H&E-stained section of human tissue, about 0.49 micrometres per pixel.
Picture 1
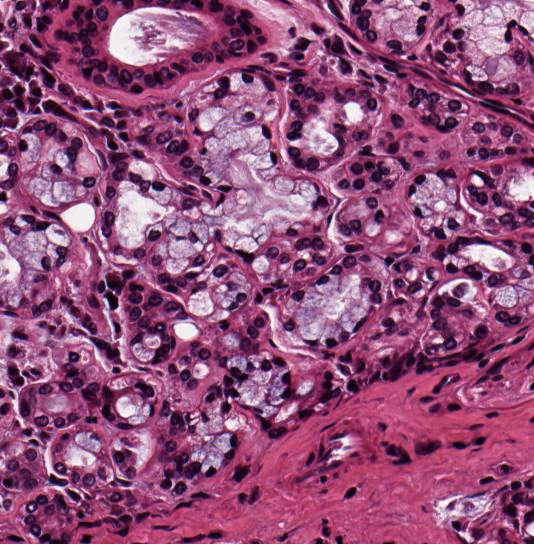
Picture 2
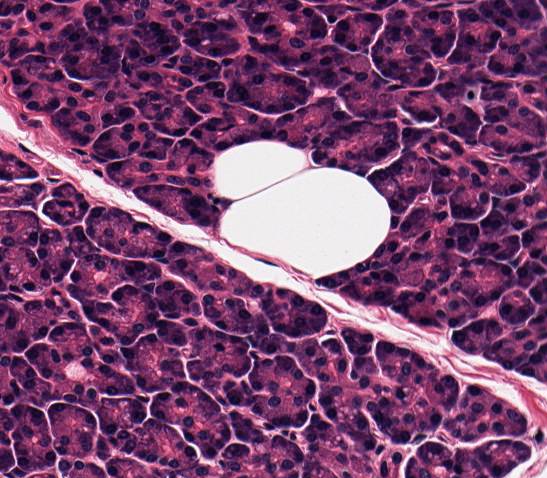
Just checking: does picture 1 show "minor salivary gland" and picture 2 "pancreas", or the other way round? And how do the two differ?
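The minor salivary gland is in picture 1; the pancreas is in picture 2. In the minor salivary gland, many of the closely packed rounded acini are made of pale, foamy cells with a faint grey-blue tint and small dark nuclei pressed to the base of the cell. The pancreas has acinar cells that all look alike, with round dark nuclei toward the base, pink granular cytoplasm toward the acinar centre, deeper purple cytoplasm toward the base, and no pale foamy mucous-type cytoplasm.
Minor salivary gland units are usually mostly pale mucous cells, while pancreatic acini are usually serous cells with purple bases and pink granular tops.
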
